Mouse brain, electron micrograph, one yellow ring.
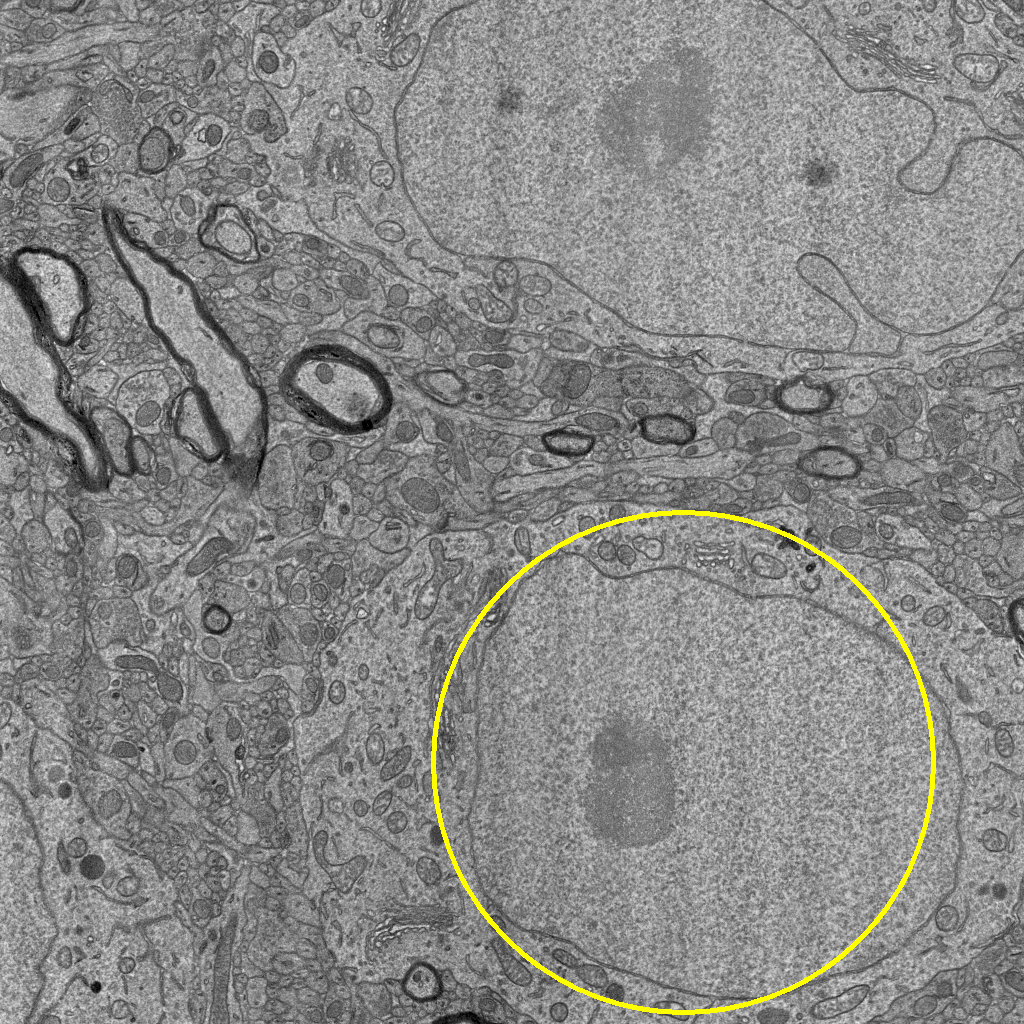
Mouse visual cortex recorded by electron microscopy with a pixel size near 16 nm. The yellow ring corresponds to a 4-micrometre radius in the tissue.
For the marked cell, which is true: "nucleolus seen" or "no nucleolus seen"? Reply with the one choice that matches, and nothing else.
Nucleolus seen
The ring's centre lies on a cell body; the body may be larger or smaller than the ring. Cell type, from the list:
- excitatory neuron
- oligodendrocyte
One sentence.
The yellow ring's centre lies on an excitatory neuron.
